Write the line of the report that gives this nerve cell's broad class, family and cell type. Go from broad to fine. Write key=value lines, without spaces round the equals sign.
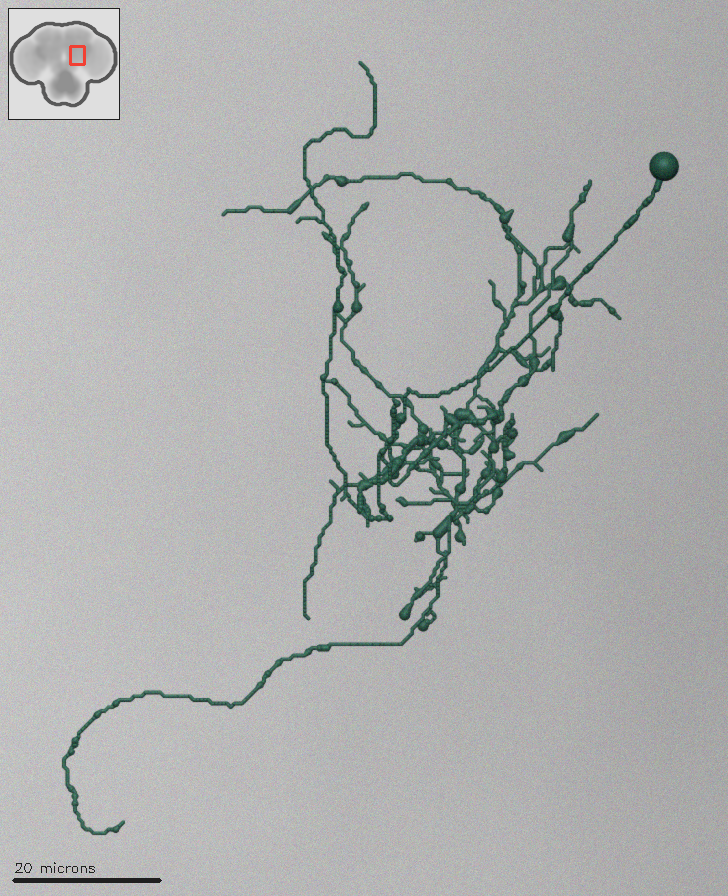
broad_class=central-brain intrinsic neuron
family=hemilineage LALa1_posterior
cell_type=CB3209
